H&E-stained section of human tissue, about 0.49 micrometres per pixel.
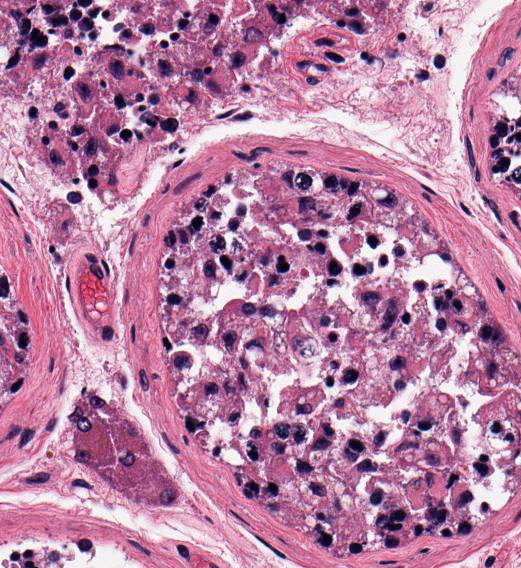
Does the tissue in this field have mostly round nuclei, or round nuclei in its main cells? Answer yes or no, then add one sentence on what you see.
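Yes. The central tubule is filled with loosely arranged cells having dark round nuclei and pale pink cytoplasm.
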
